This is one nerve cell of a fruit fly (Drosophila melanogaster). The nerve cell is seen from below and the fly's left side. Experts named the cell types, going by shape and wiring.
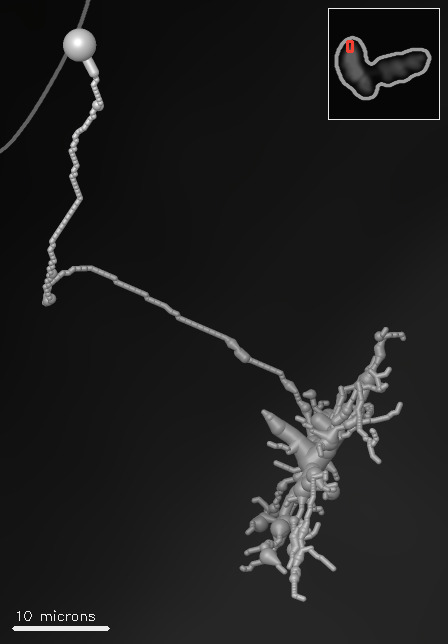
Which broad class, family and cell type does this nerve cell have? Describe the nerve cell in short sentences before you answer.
It is in the brain and does not reach the nerve cord. From top to bottom in the picture it spans about 60 microns. The picture shows dozens of branch ends. Its broad class is optic-lobe intrinsic neuron. The family is Dm. The cell type is Dm8b.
